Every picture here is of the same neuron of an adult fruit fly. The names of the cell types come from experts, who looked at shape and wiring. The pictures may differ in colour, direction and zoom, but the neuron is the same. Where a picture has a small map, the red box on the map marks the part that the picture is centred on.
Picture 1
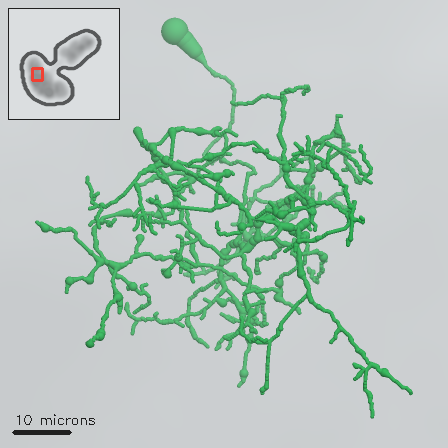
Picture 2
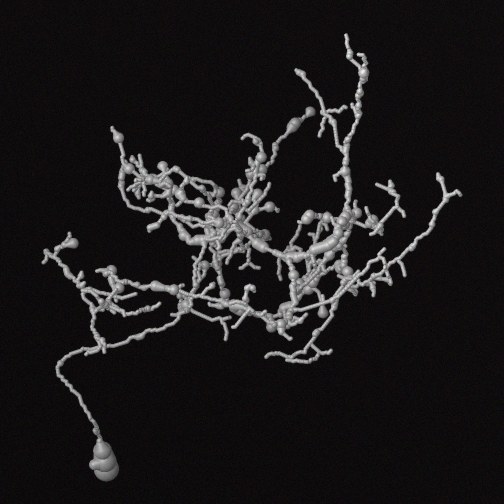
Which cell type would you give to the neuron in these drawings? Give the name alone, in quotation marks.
"CB1314"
